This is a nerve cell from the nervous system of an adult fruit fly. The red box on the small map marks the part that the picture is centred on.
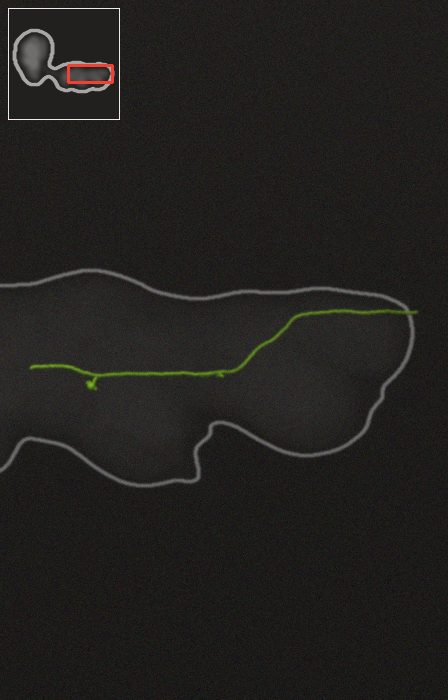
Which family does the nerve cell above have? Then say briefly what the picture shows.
Its family is called class mechanosensory proprioceptive. It is a sensory neuron entering the nerve cord. There are a dozen or fewer branch ends. As drawn here it is more than twice as wide as it is tall.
